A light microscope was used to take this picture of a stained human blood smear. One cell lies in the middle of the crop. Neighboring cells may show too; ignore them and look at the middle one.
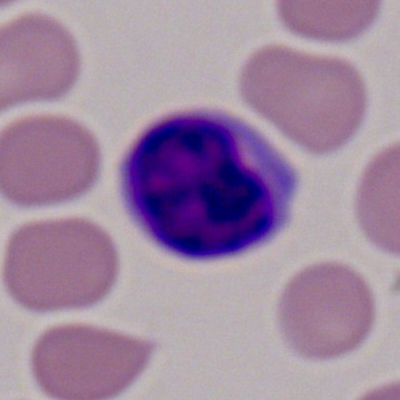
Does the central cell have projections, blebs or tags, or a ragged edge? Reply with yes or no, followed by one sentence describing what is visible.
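No. The cell outline is roughly round and smooth.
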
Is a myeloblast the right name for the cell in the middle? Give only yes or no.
no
